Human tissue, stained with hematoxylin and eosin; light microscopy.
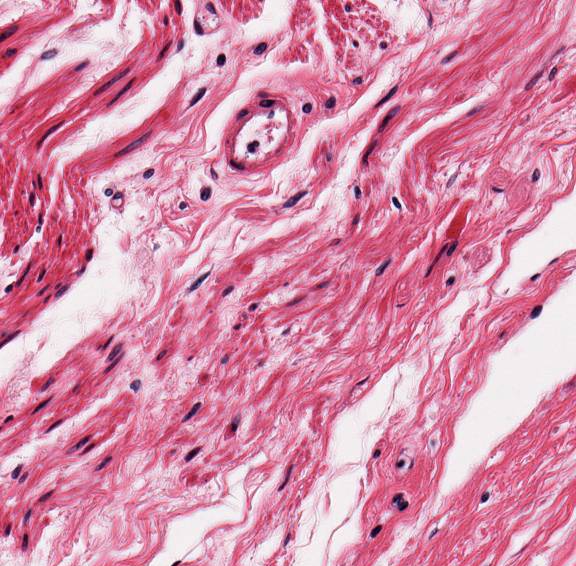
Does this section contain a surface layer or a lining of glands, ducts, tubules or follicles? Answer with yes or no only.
No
